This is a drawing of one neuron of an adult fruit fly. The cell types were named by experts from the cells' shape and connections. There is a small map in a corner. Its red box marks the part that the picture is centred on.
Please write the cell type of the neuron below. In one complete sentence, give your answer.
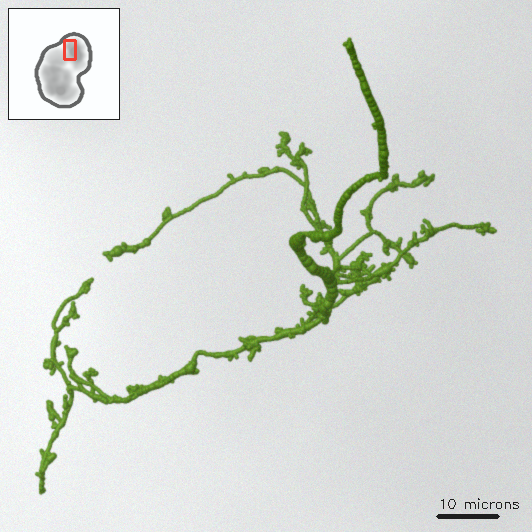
This neuron is recognized as the cell type SNpp37.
